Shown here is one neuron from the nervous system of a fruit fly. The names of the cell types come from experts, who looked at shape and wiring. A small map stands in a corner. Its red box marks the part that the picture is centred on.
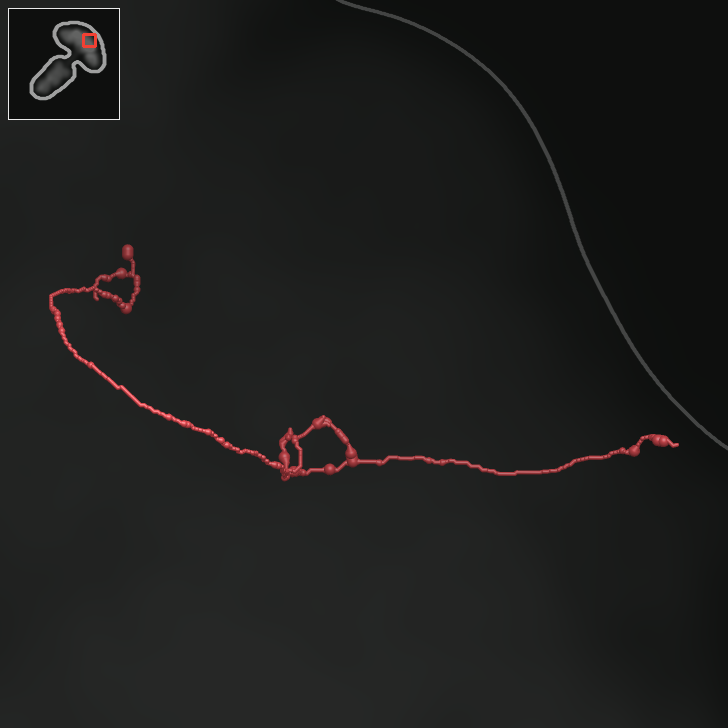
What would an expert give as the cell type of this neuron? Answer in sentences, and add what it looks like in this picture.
It is of cell type ORN_VM1. This is a sensory neuron entering the brain. It is in the brain and does not reach the nerve cord. The drawing shows no cell body. It has a dozen or fewer branch ends.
